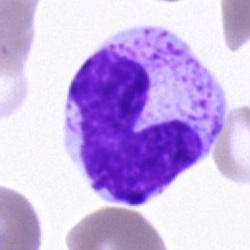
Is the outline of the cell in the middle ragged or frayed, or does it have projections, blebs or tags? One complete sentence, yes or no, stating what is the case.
No, smooth rather than rough is the outline of this cell.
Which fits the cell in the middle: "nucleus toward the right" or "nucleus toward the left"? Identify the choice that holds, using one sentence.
The nucleus is shifted toward the left of this cell.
